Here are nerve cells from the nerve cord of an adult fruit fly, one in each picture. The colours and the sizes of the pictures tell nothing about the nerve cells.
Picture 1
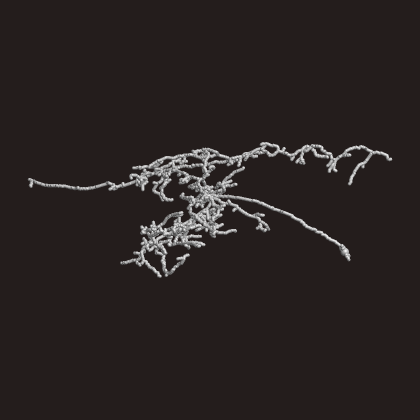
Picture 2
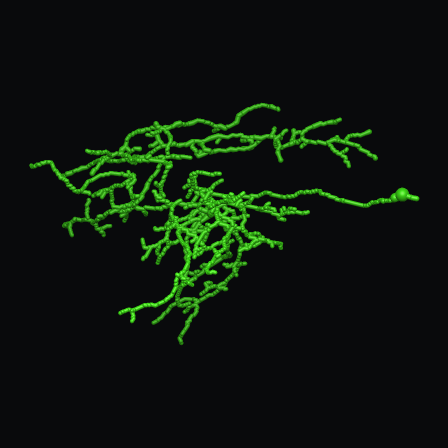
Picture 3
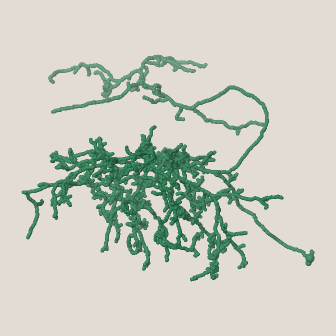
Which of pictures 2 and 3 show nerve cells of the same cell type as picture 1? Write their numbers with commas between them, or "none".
2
